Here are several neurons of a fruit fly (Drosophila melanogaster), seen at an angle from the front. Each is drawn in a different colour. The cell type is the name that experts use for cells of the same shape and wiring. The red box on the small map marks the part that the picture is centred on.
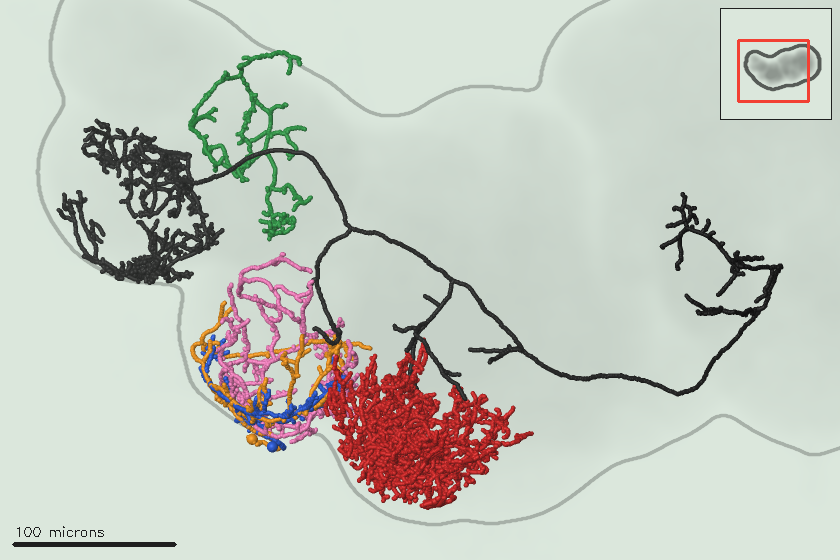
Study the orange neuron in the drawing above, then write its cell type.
IN13A044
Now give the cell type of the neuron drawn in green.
IN13A055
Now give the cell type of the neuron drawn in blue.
IN13A064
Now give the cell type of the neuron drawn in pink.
IN04B084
